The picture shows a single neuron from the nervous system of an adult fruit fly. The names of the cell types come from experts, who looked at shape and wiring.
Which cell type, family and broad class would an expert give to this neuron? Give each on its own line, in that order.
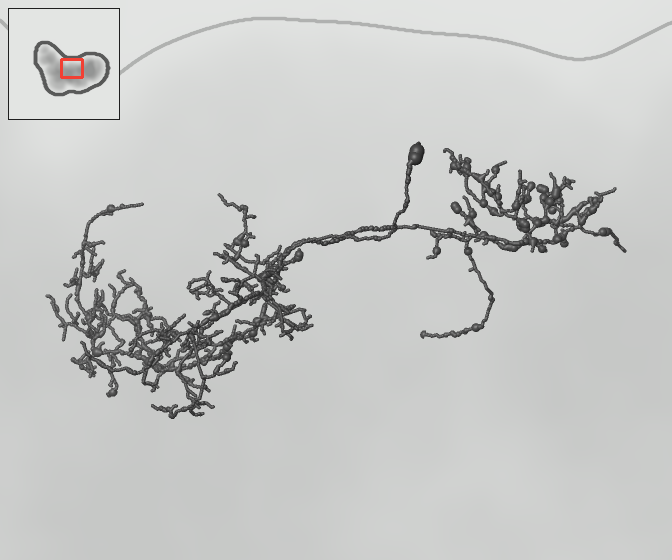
SMP314
hemilineage DM3_dorso_lateral
central-brain intrinsic neuron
